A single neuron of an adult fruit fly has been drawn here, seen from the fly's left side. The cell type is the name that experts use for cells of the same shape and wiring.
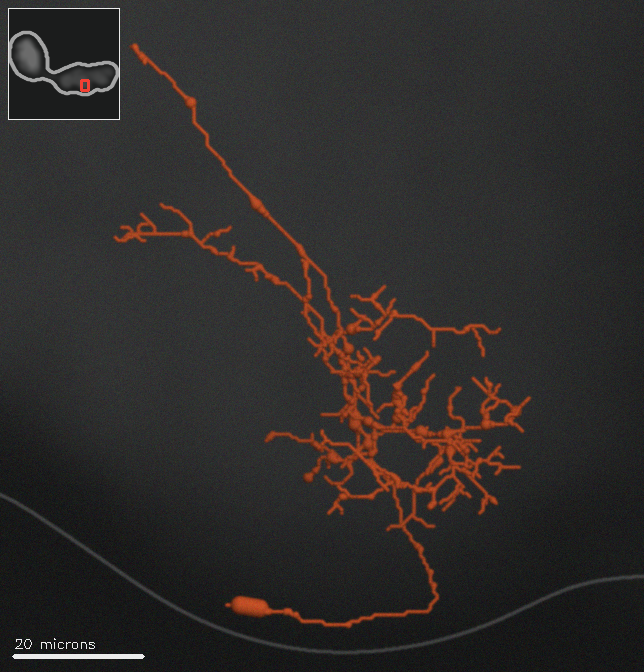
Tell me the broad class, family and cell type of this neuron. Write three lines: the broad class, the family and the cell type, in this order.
nerve-cord intrinsic neuron
hemilineage 01B
IN01B083_a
